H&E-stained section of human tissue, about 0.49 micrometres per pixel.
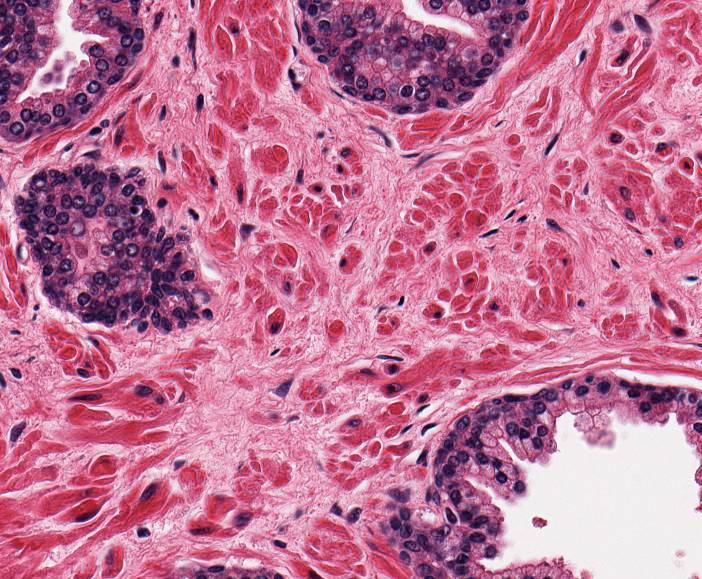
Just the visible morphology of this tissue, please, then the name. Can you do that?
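The central stroma holds bundles of smooth muscle cells with pink cytoplasm, cut both across and lengthwise and running in many directions; lengthwise profiles show elongated, blunt-ended nuclei, and cross-sections single central nuclei. At lower right, a gland is lined by columnar cells with pale, clear-looking cytoplasm and dark round nuclei near the base. The tissue is prostate.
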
